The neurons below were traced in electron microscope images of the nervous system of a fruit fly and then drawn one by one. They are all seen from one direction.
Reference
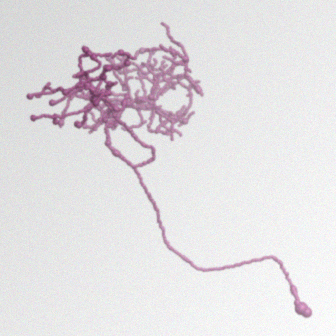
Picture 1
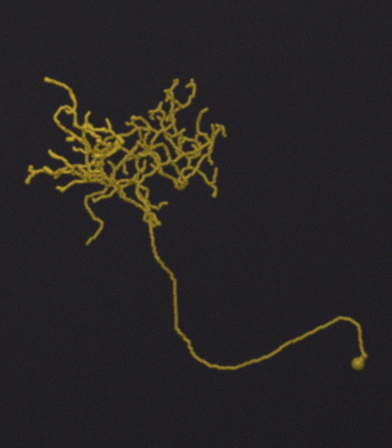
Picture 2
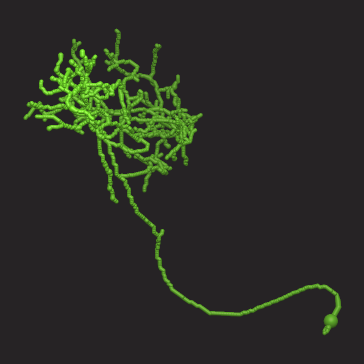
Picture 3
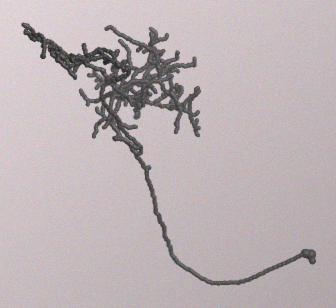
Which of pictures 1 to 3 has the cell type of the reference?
Picture 2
